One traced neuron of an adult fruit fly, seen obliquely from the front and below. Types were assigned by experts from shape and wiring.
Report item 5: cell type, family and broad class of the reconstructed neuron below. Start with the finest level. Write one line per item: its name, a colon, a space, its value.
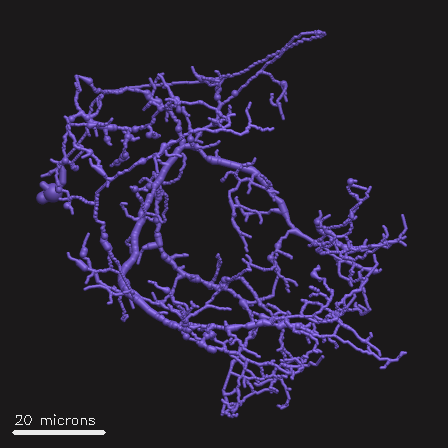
cell type: IN03A041
family: hemilineage 03A
broad class: nerve-cord intrinsic neuron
